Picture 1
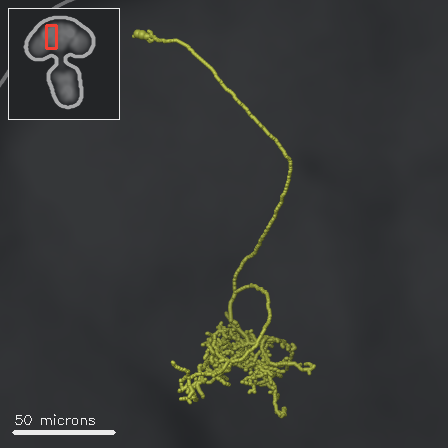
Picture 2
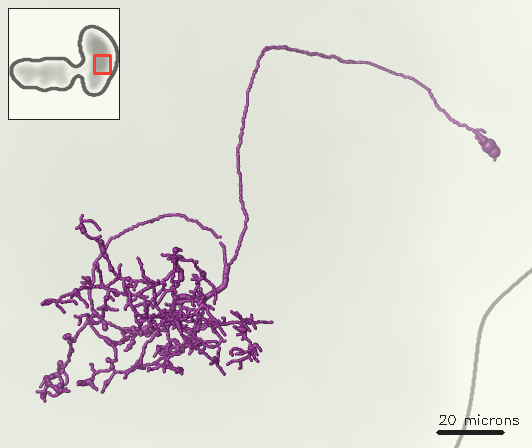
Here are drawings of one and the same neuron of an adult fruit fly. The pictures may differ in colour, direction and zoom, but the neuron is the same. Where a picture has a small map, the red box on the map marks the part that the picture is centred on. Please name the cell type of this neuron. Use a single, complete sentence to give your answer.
The type of this neuron is the cell type SAD004.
